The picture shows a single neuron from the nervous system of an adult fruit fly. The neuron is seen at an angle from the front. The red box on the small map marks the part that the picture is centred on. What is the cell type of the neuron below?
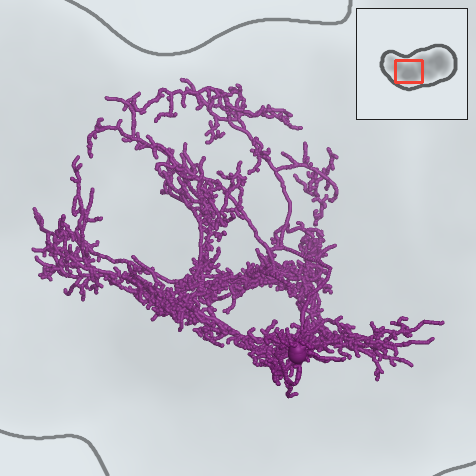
dPR1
